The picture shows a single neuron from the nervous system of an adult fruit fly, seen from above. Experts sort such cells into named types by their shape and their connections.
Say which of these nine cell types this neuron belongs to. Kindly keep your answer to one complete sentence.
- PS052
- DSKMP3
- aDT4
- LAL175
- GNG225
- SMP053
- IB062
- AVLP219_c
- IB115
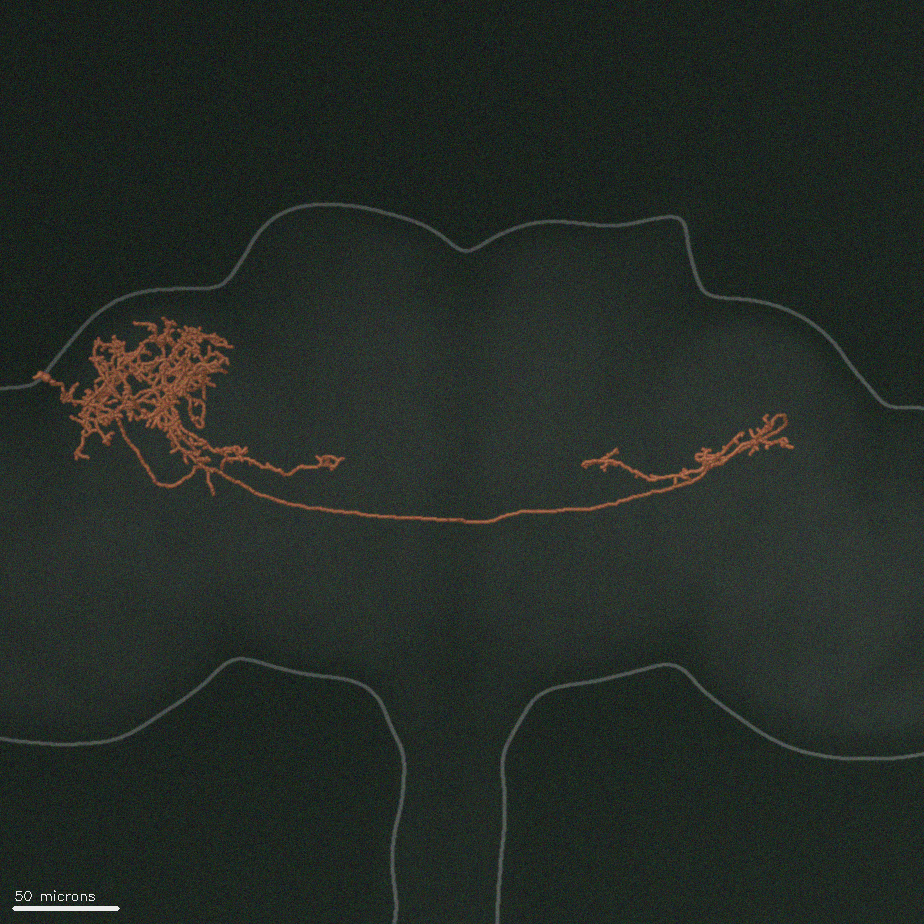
Under cell type classification, the neuron is AVLP219_c.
